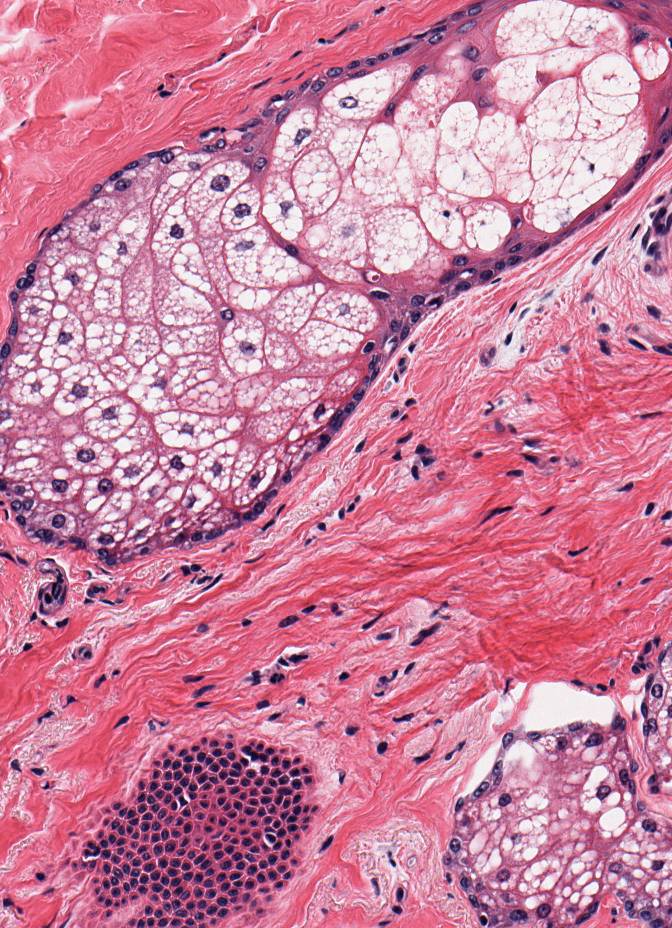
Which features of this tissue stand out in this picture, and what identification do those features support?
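Start with the lobules: their cells have pale cytoplasm packed with many small clear vacuoles, giving a bubbly look. Each has a single small dark nucleus near its centre. A thin rim of small dark basaloid cells with scant cytoplasm lines each lobule's outer edge. Lower left, a compact rounded cluster of small, closely packed round dark nuclei shows little cytoplasm. This is skin of the suprapubic region.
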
